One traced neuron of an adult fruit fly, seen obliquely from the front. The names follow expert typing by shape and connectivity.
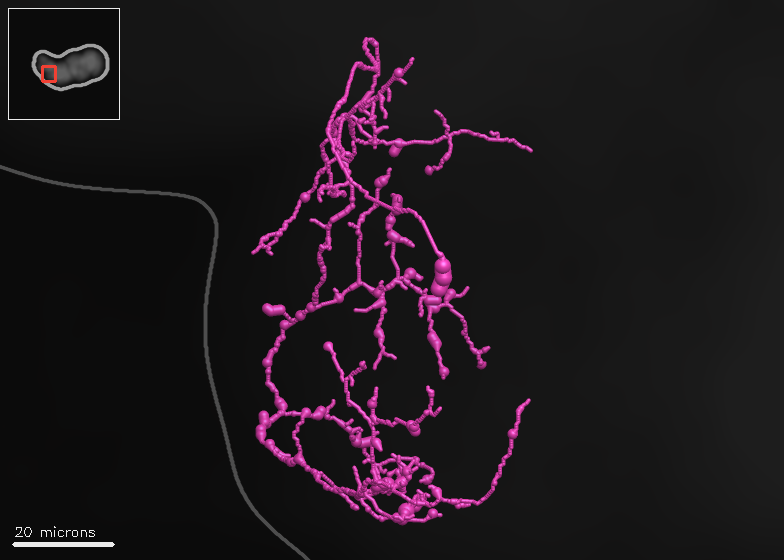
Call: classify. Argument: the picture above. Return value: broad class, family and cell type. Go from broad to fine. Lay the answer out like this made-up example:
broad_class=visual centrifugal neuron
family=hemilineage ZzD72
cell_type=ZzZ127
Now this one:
broad_class=nerve-cord intrinsic neuron
family=hemilineage 19A
cell_type=IN19A113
